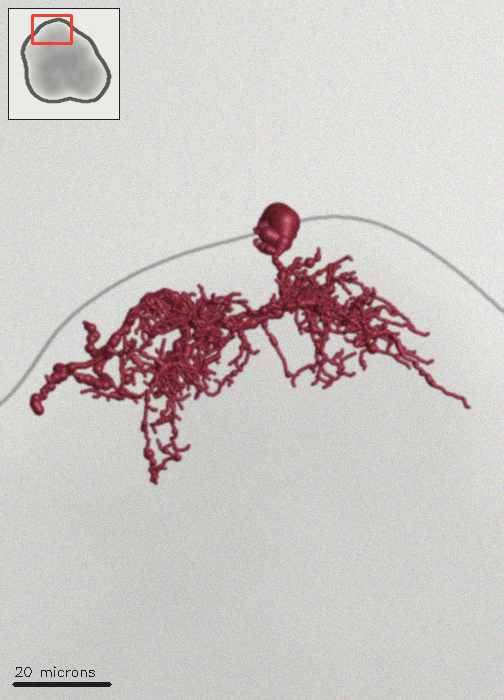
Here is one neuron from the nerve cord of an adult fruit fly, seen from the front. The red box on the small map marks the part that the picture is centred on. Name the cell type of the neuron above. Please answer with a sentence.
The cell type is INXXX326.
